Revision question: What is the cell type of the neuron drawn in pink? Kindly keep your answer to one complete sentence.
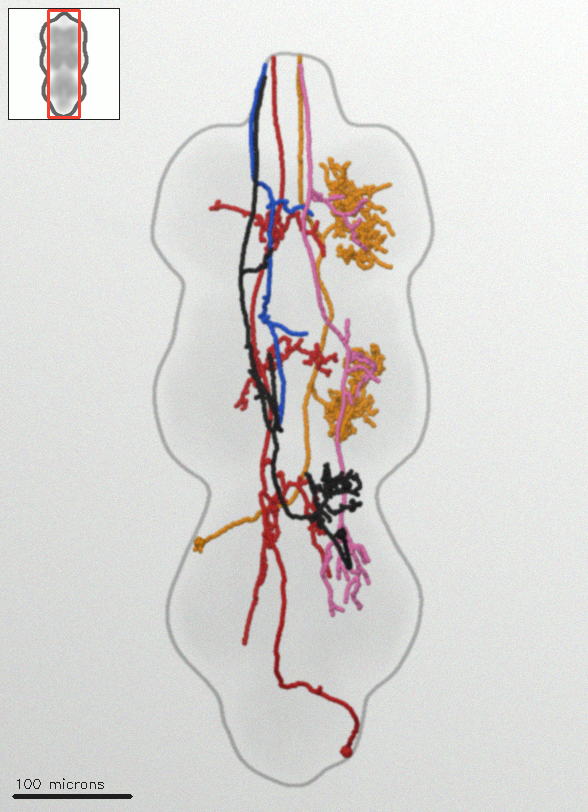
The cell type DNa13 includes this neuron.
